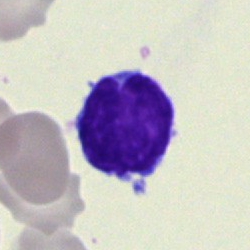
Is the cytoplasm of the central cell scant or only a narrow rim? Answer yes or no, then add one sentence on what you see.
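Yes. The nucleus fills almost the whole cell.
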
